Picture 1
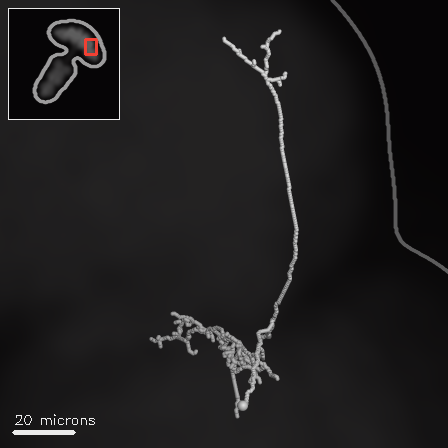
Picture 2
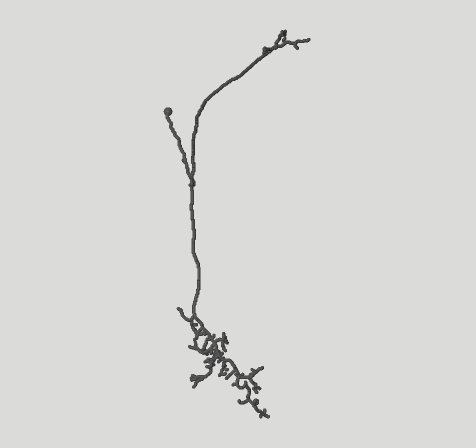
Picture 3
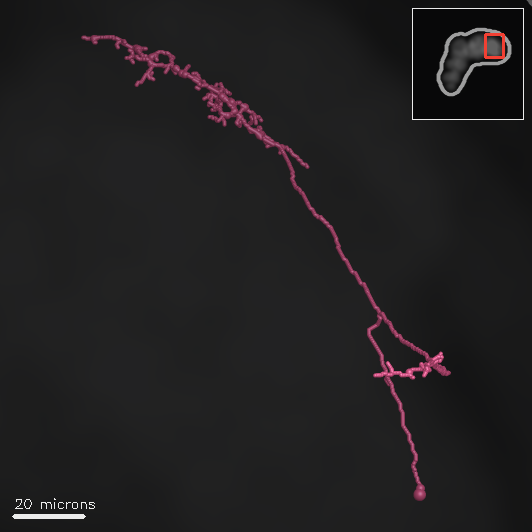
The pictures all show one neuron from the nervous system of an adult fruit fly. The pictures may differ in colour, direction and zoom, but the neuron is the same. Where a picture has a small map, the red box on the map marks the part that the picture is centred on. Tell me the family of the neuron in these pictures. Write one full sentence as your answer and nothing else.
Family LC is where this neuron is grouped.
